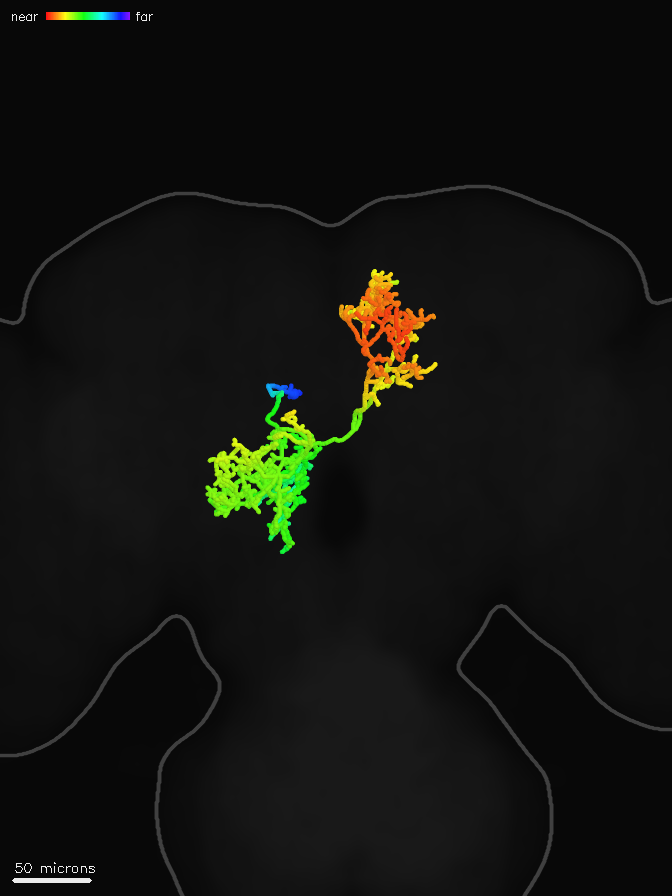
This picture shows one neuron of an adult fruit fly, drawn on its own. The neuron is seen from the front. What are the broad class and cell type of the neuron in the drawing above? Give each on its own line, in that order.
central-brain intrinsic neuron
LAL154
